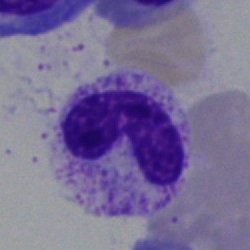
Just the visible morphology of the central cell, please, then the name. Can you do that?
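Nucleus: a curved band bent into a horseshoe opening downward, its chromatin dark purple and coarsely clumped, with no visible nucleoli. Cytoplasm: fine violet granules scattered throughout. Name: band neutrophil.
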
